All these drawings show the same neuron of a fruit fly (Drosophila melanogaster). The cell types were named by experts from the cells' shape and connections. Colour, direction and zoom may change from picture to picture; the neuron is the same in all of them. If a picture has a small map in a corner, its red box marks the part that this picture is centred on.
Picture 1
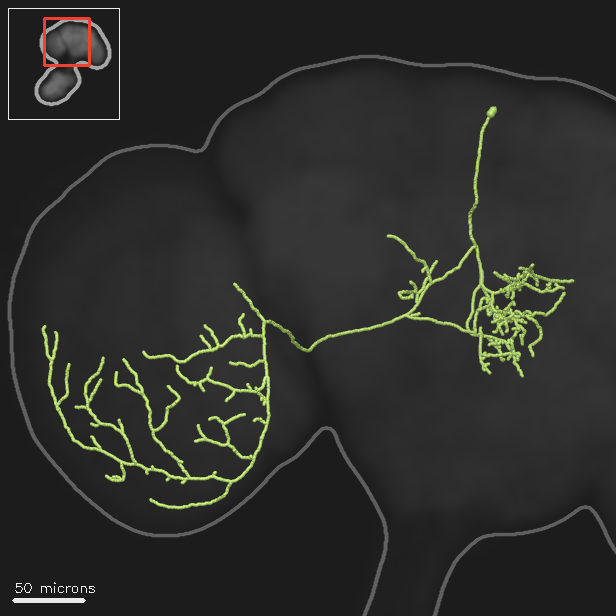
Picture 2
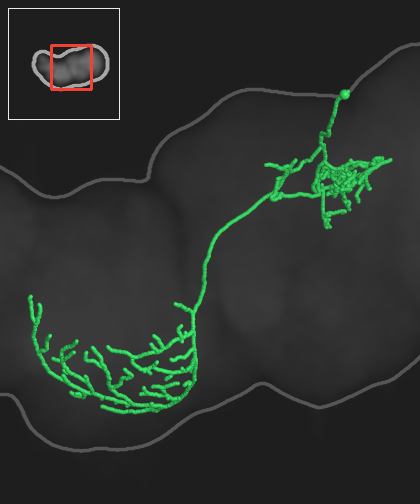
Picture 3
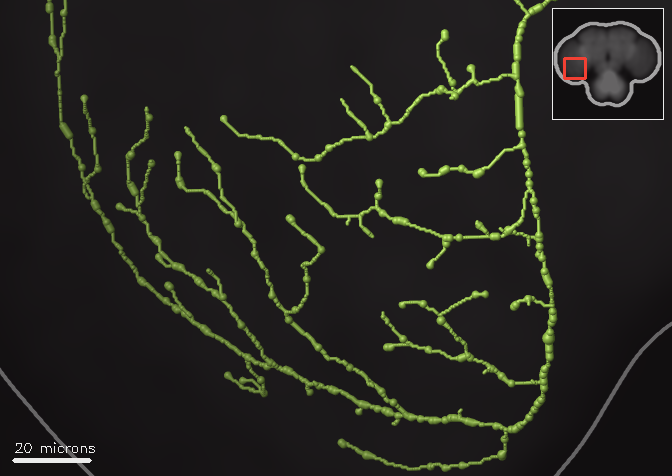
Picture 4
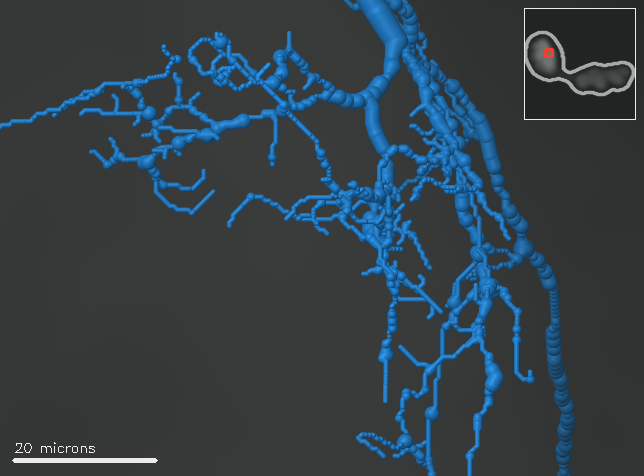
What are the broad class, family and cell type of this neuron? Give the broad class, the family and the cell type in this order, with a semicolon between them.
visual centrifugal neuron; hemilineage DM1_posterior; MeVC10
